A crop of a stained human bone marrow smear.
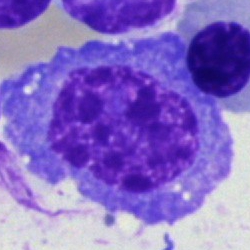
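Plasma cell here in the middle, and you can see its nucleus sits near the centre with cytoplasm all round. The chromatin's coarse, clumped into darker patches. There's plenty of cytoplasm making a wide rim, with a few small clear white dots in it.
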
